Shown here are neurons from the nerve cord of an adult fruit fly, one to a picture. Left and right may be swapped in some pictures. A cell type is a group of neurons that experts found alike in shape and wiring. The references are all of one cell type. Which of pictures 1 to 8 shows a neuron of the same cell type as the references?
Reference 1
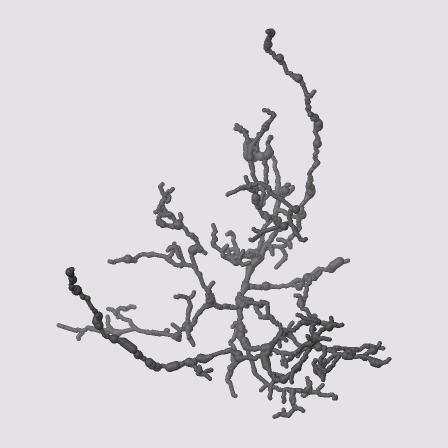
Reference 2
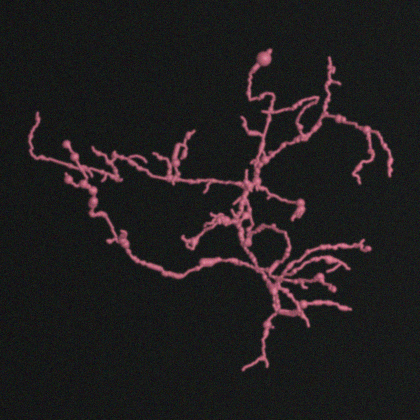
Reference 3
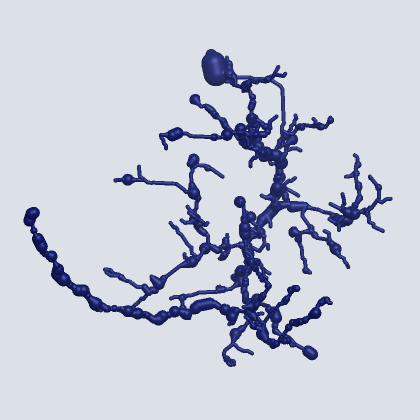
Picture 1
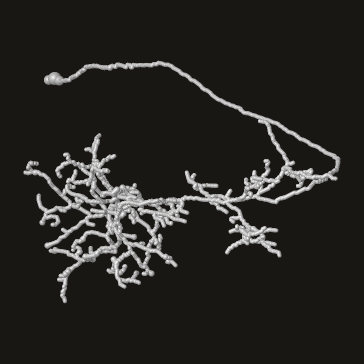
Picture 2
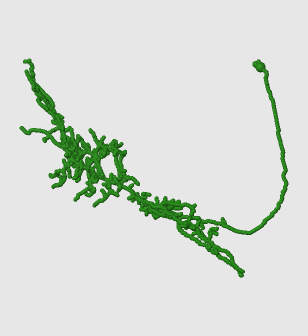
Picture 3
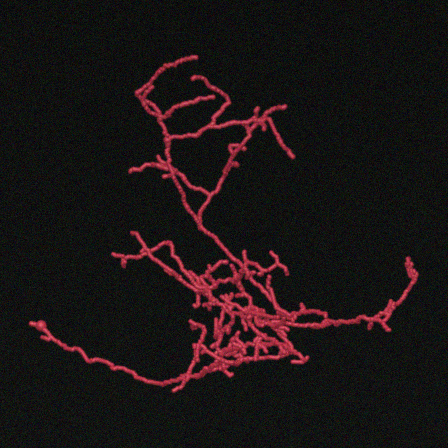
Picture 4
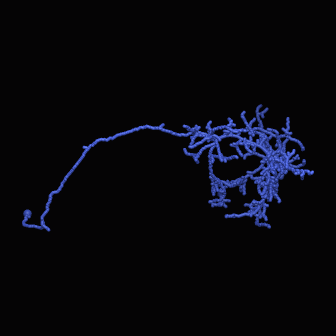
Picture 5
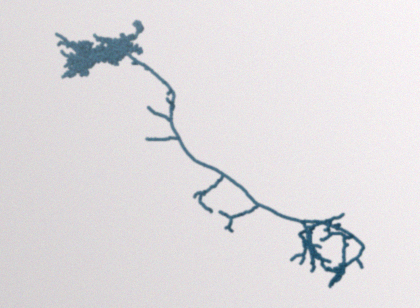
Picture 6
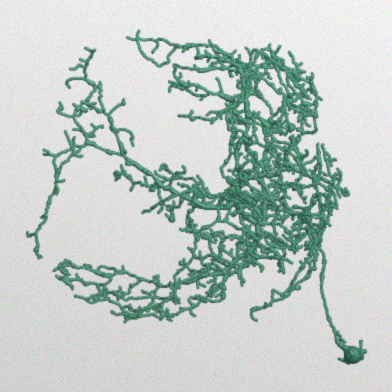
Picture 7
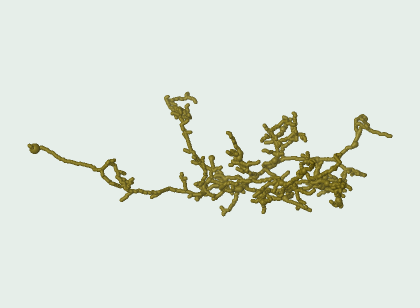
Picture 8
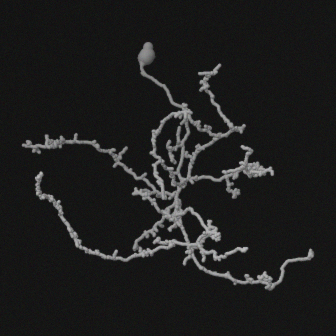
Picture 8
